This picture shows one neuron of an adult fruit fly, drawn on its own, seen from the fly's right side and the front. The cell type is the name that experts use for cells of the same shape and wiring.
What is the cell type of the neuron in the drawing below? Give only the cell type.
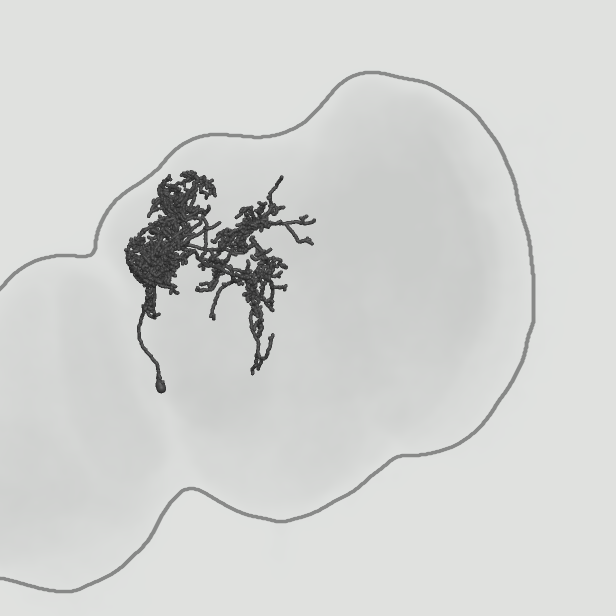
PPL202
